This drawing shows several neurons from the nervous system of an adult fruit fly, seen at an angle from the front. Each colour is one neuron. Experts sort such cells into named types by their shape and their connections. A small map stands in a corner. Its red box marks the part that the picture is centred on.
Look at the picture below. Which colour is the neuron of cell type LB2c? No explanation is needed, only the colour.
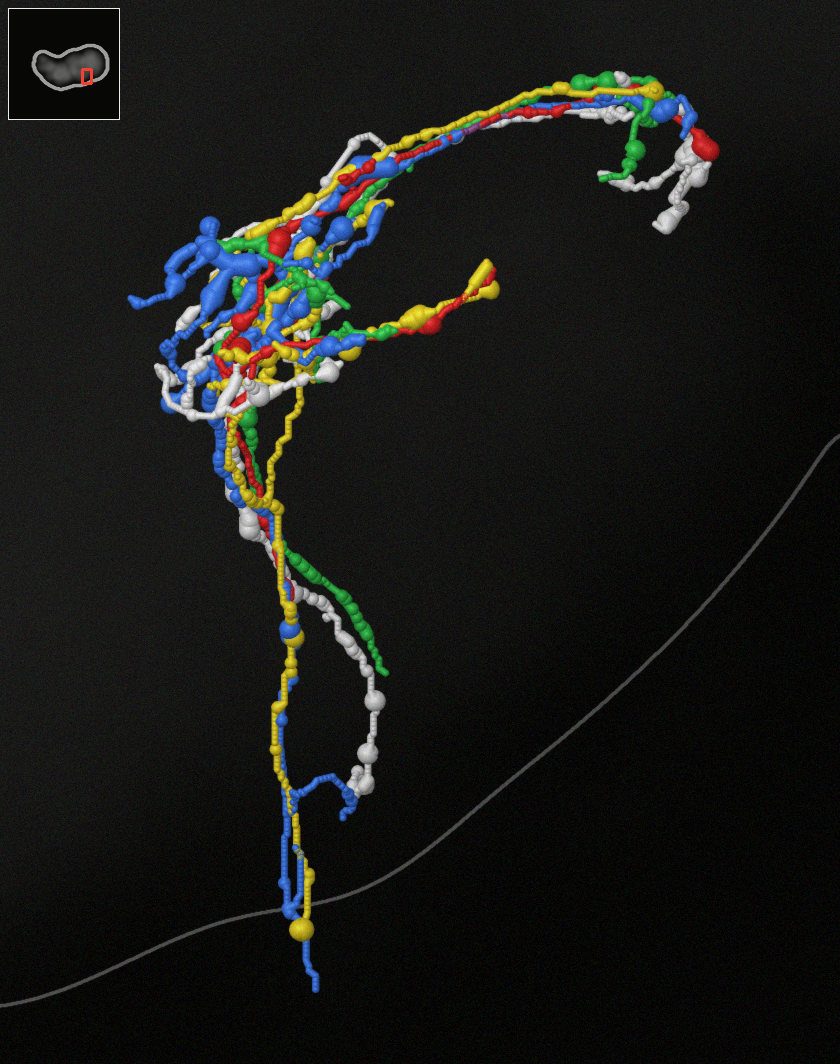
yellow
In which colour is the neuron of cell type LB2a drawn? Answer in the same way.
green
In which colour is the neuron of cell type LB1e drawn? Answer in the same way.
white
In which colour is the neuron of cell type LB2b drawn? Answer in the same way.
red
